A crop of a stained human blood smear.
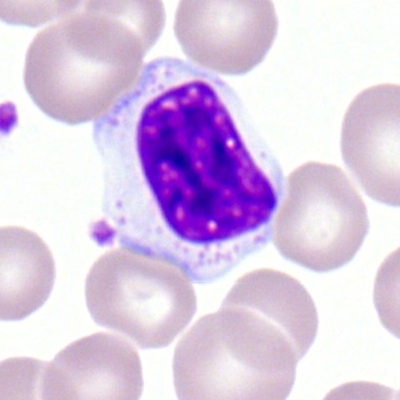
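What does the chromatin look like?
Dark purple and coarsely clumped, with paler patches between the clumps.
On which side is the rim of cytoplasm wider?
On the left side of the nucleus rather than the right.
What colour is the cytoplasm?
Pale blue, with fine reddish-purple granules scattered through it.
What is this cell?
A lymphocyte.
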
